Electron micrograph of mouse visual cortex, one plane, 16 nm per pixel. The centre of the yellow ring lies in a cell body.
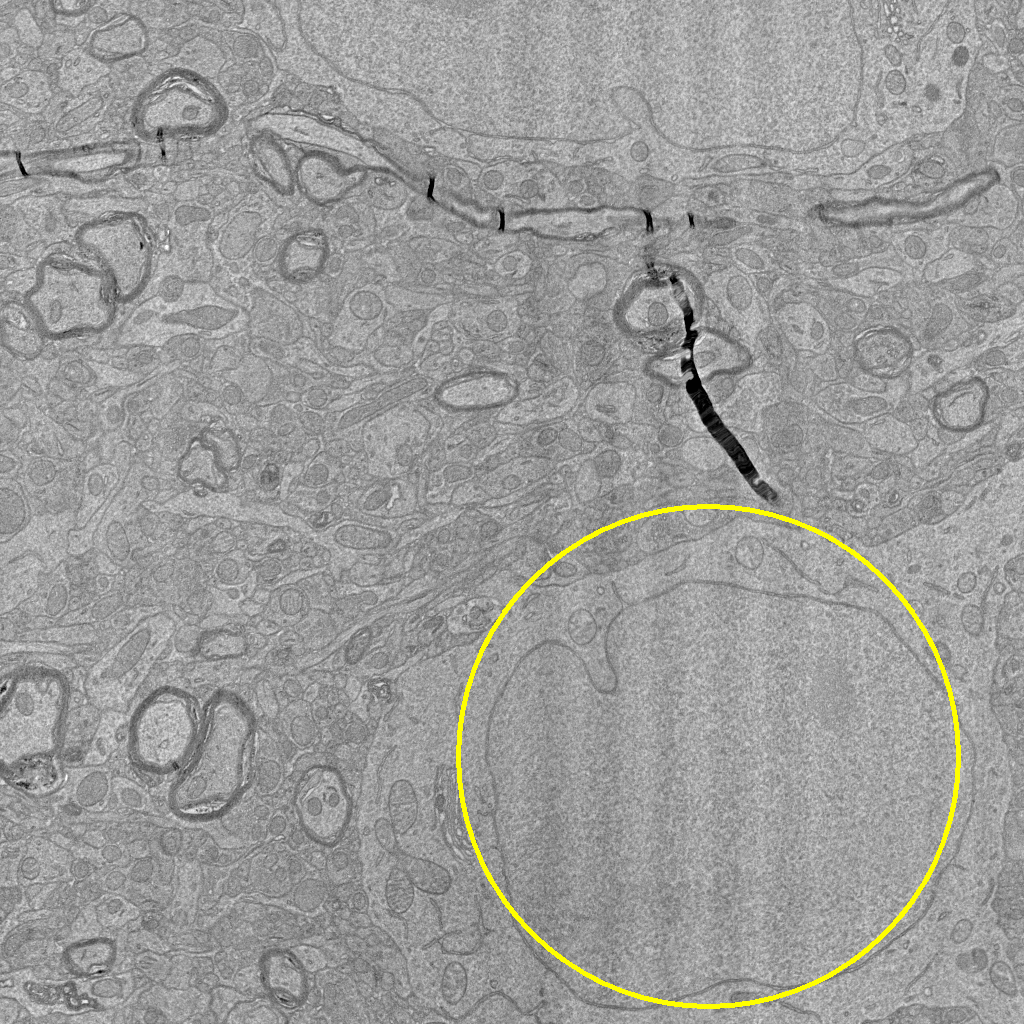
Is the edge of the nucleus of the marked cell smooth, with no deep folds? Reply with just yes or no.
No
